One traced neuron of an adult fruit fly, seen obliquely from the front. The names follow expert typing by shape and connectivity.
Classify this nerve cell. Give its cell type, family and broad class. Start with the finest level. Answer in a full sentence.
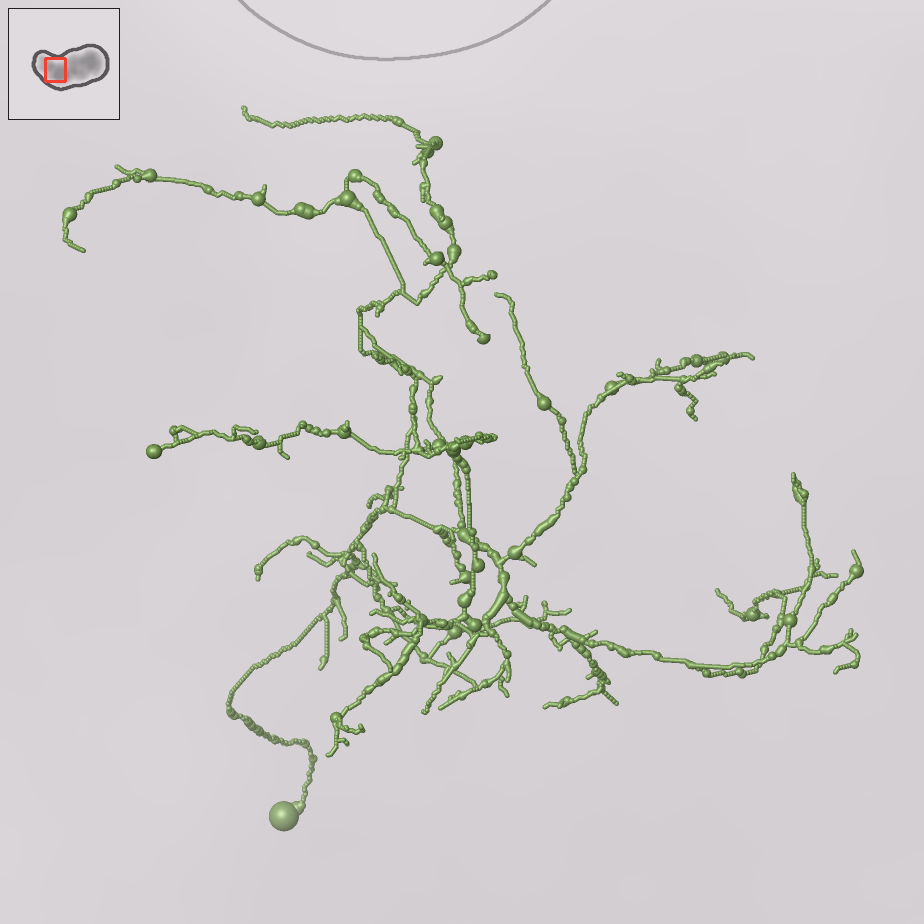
Type IN12A059_b of hemilineage 12A, a nerve-cord intrinsic neuron.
